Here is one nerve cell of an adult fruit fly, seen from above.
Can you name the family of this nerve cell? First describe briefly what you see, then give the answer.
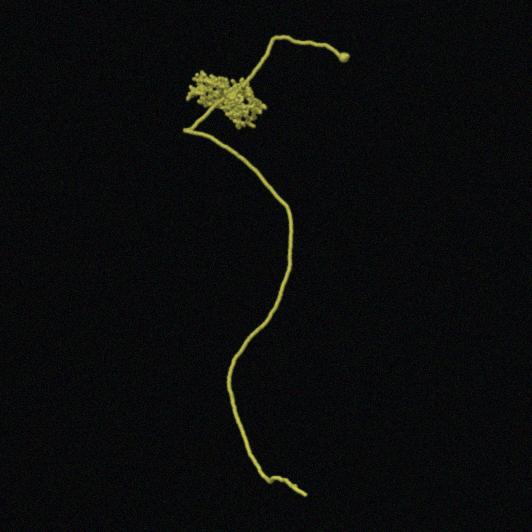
As drawn here it is more than twice as tall as it is wide. This is a visual projection neuron. The family is MeVP.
